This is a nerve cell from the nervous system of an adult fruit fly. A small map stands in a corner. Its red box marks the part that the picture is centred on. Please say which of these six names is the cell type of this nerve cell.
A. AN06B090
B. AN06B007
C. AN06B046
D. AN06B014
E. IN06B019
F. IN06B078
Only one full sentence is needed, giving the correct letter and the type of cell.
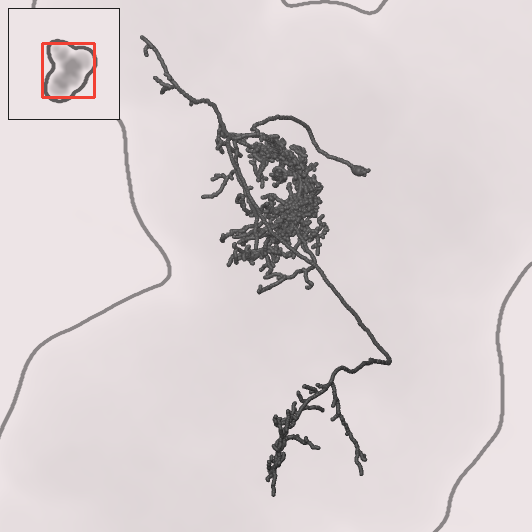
Among the listed cell types, AN06B007 in option B is that of the nerve cell.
